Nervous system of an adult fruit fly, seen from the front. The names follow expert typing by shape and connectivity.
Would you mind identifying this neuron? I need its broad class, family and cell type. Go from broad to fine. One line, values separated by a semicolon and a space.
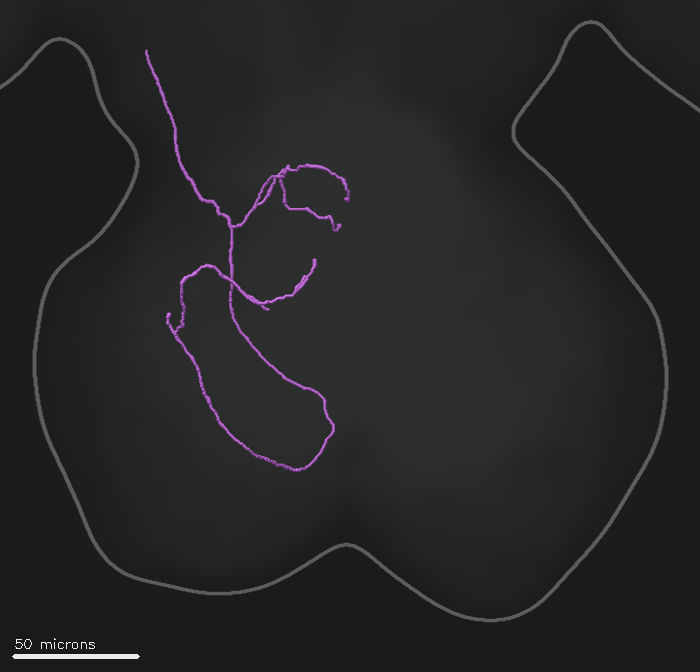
sensory neuron entering the nerve cord; class mechanosensory proprioceptive; SNpp21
